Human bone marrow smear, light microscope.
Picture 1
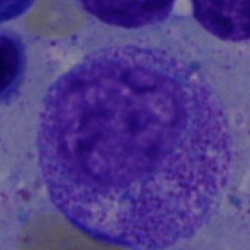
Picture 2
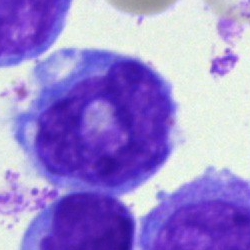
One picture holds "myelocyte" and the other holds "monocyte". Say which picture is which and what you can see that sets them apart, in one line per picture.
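Picture 1 – myelocyte. Numerous purple granules are scattered throughout the cytoplasm.
Picture 2 – monocyte. No granules are visible in the cytoplasm.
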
